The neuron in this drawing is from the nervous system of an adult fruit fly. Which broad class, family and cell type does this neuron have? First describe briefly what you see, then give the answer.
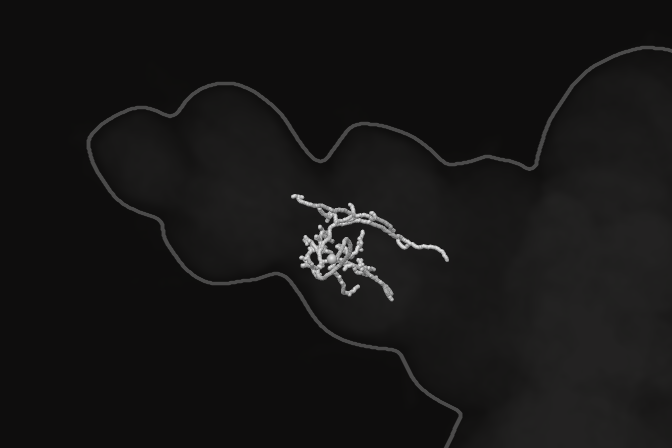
Its cell body lies in the middle of the picture. In this view it is wider than it is tall. This is a nerve-cord intrinsic neuron. The family is hemilineage 06A. Its cell type is IN06A088.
